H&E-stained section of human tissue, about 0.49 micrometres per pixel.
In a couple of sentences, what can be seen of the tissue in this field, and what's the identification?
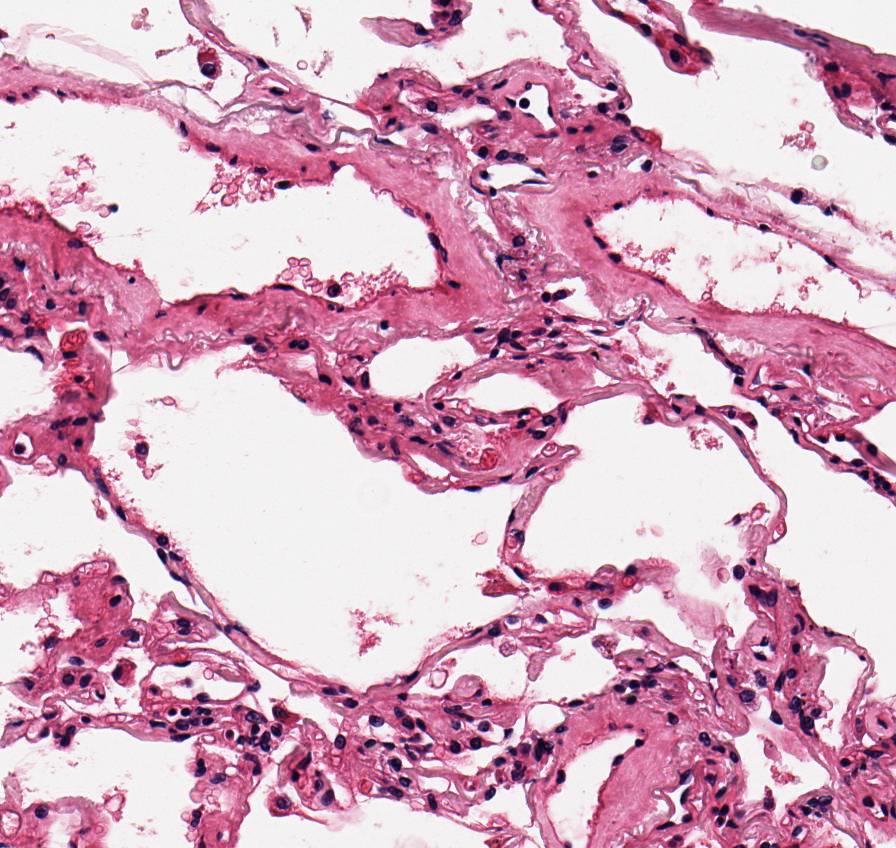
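Most of the field consists of large empty spaces separated by a branching network of thin pink septa. In the upper half, many septa are thickened by pale pink, homogeneous fibrous material. The nuclei along the septa are small, dark and oval to spindle-shaped. Septa in the lower part of the field are more crowded with nuclei than those in the middle. The tissue is lung.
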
